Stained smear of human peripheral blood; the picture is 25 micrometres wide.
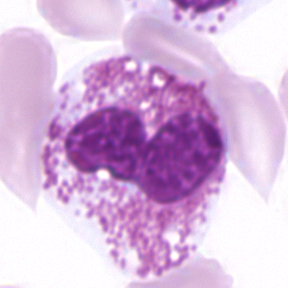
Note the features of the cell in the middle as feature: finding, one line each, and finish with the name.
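Nucleoli: none you can see in the nucleus
Granules: numerous, packed through the cytoplasm
Granule colour: pinkish-purple
Nuclear outline: left clearly visible by the granules
Name: eosinophil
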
